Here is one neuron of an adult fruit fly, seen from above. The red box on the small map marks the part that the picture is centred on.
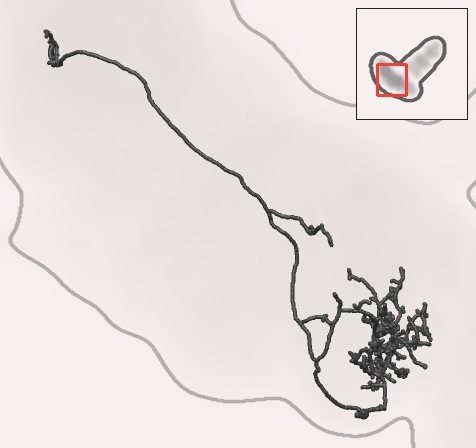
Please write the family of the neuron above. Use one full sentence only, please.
This neuron falls within the family hemilineage VLPa1_lateral.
